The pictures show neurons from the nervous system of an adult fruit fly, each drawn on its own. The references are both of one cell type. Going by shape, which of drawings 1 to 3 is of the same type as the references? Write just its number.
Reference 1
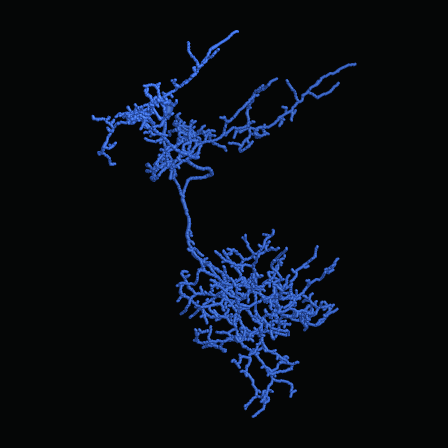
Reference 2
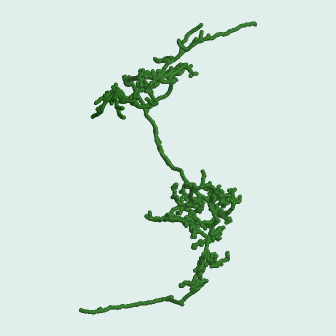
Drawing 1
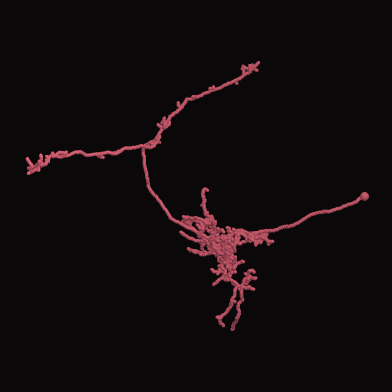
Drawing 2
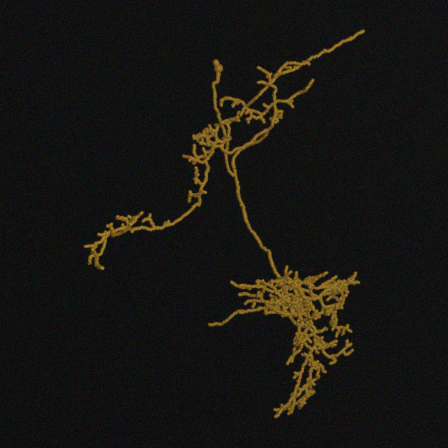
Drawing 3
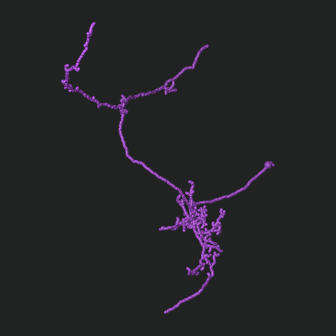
2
